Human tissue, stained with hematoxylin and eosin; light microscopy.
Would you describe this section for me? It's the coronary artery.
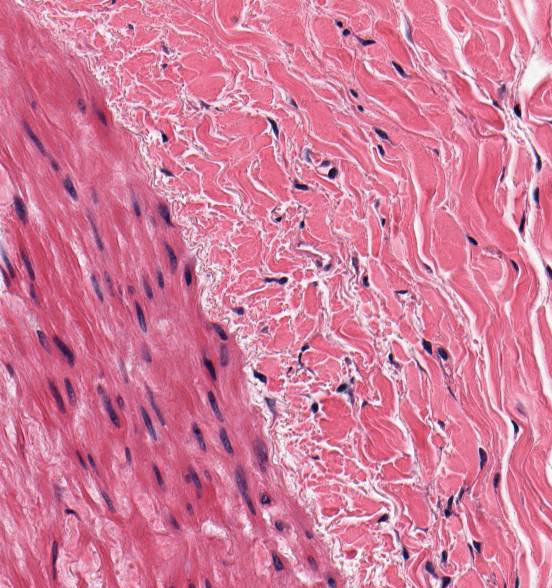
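On the left, a layer of closely packed smooth muscle cells carries elongated, cigar-shaped nuclei lying roughly parallel to one another. This muscle stains a deeper, darker pink than the collagen to its right. The right side consists of wavy pink collagen bundles separated by thin white clefts. The field contains no fat cells.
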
